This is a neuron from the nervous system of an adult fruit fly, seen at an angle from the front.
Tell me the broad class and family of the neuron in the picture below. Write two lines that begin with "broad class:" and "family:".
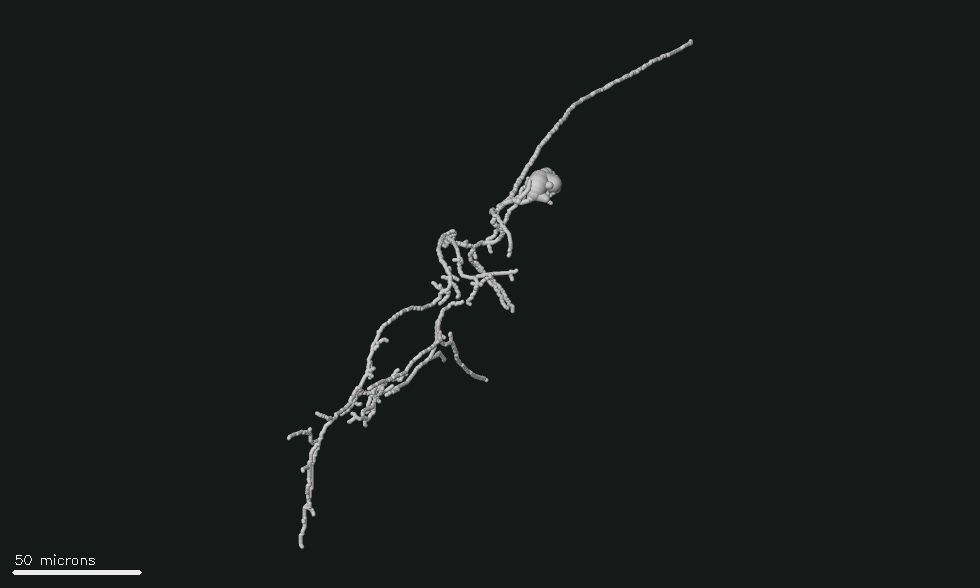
broad class: motor neuron of the nerve cord
family: MNad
